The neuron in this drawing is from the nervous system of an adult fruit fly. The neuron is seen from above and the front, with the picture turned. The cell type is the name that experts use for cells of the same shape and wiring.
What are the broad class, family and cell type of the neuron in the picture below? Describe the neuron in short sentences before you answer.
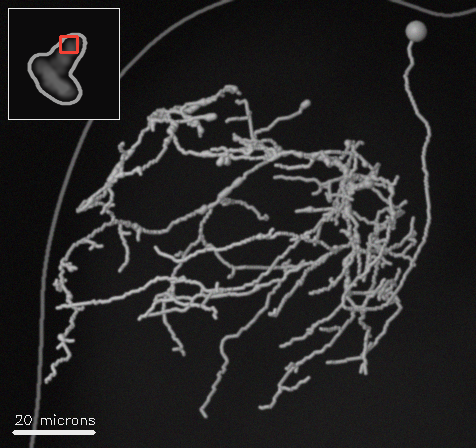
The cell body can be seen at the upper right of the picture. From top to bottom in the picture it spans about 100 microns. The picture shows dozens of branch ends. It is a nerve-cord intrinsic neuron. The family is hemilineage 03A. The cell type is IN03A068.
